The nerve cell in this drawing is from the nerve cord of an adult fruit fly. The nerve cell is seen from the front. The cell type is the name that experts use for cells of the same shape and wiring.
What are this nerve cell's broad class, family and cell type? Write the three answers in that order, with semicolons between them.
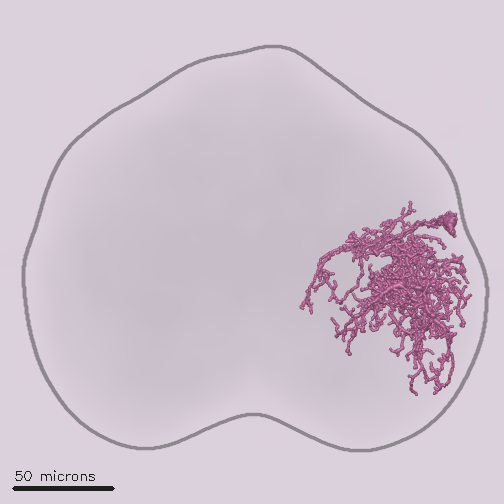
nerve-cord intrinsic neuron; hemilineage 19A; IN19A015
